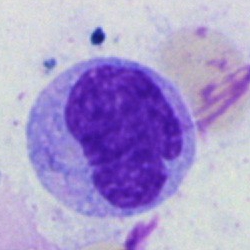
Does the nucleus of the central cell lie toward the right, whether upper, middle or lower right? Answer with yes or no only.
Yes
